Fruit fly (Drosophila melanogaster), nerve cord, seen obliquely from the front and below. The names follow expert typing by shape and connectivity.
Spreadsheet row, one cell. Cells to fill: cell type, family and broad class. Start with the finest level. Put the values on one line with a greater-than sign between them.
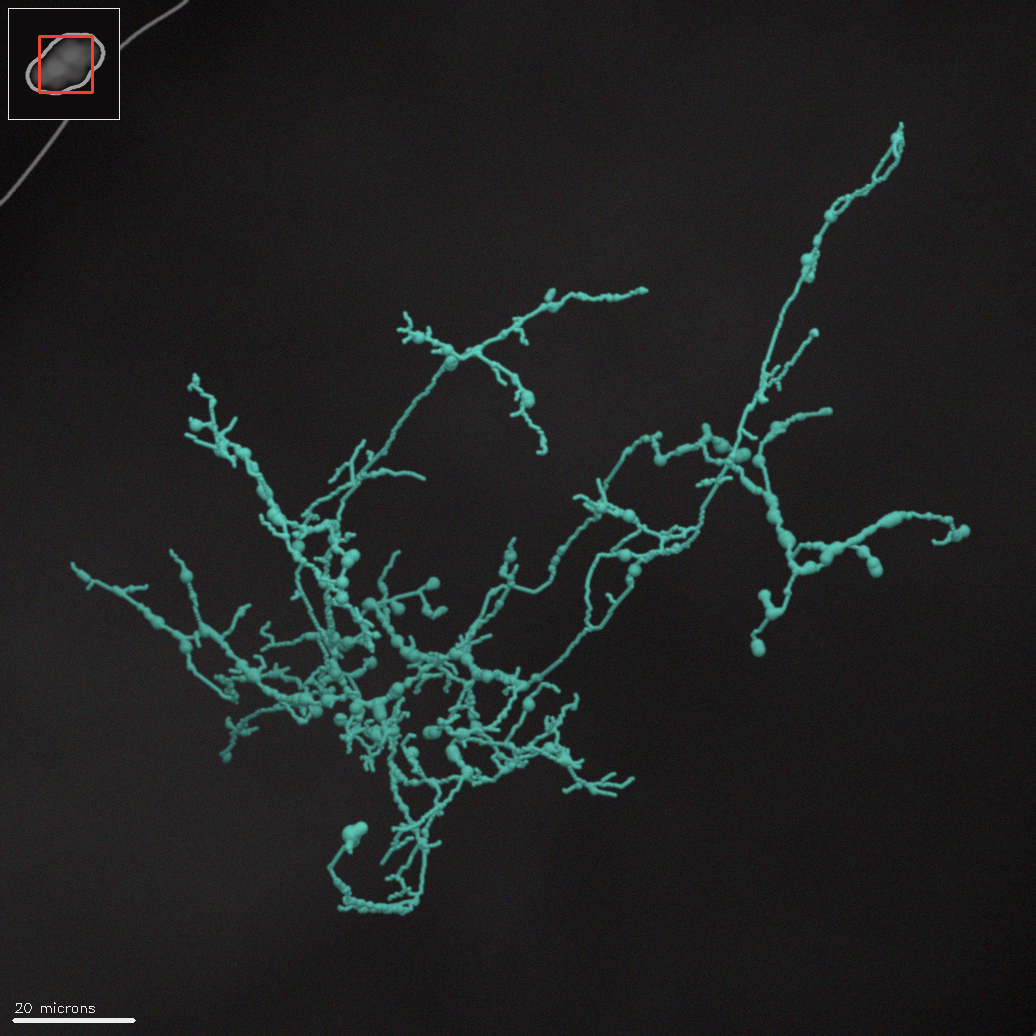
IN05B066 > hemilineage 05B > nerve-cord intrinsic neuron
